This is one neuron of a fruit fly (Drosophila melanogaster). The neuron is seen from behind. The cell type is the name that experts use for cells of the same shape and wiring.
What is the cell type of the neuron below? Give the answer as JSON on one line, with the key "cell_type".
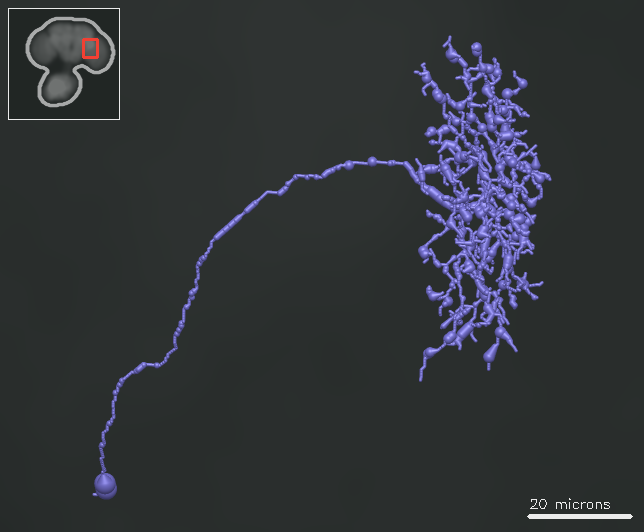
{"cell_type": "Li25"}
